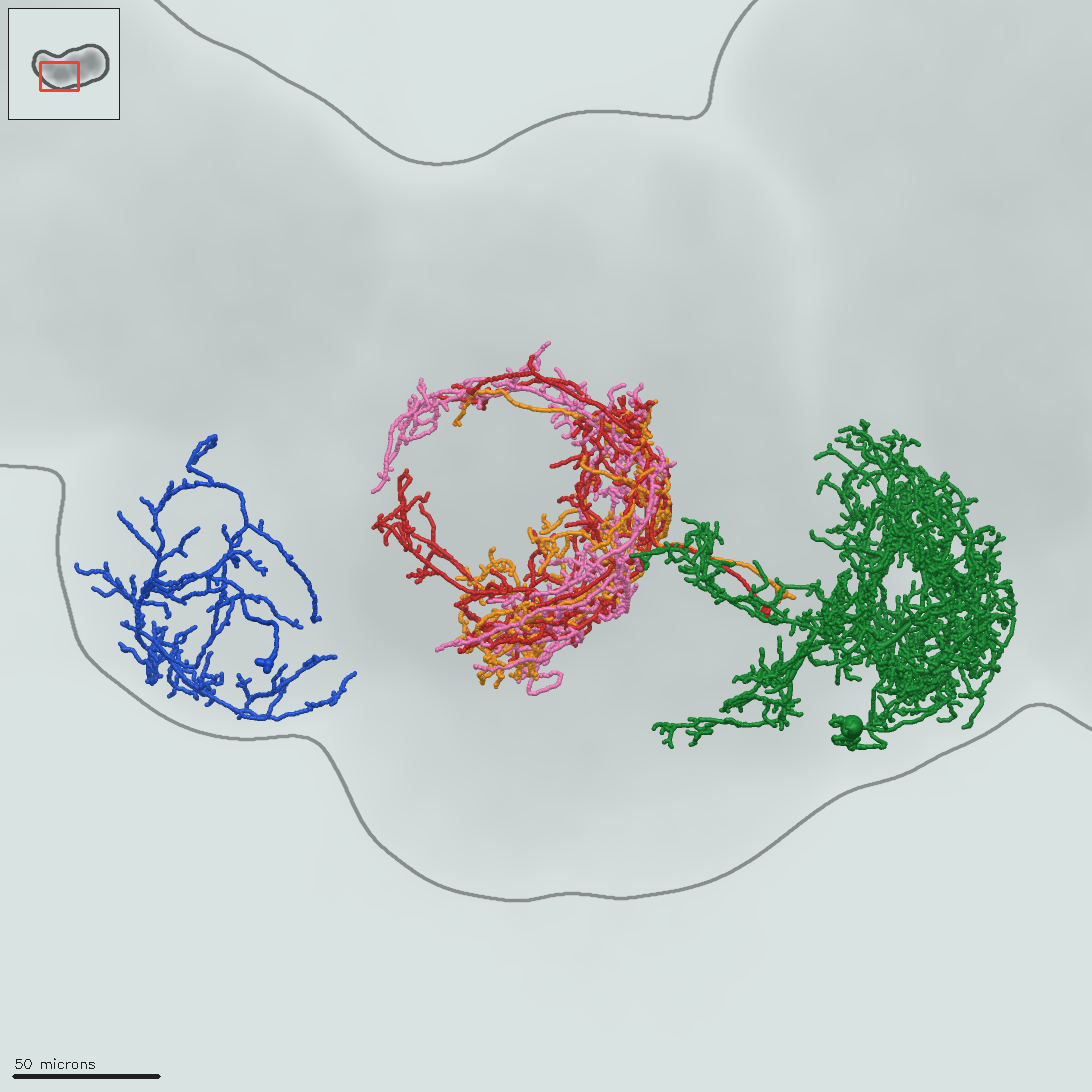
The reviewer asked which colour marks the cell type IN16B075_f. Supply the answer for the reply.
blue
